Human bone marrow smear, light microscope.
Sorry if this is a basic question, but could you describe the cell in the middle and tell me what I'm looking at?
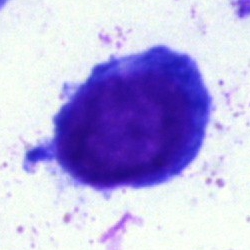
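Most of the cell is taken up by the nucleus, whose chromatin is fine, without coarse dark clumps. The cytoplasm forms a scant, deep blue rim. A small blunt bleb sticks out from the left edge. The cell is a proerythroblast.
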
